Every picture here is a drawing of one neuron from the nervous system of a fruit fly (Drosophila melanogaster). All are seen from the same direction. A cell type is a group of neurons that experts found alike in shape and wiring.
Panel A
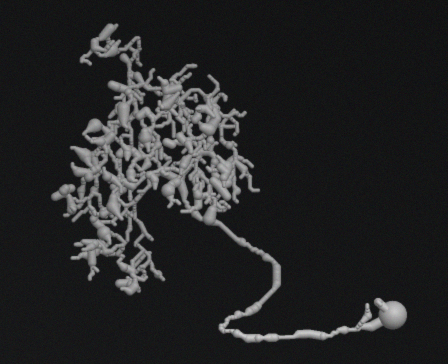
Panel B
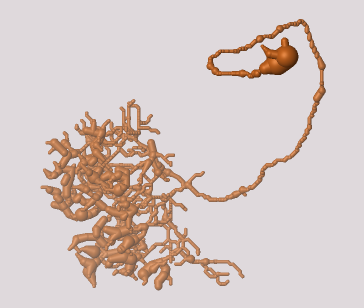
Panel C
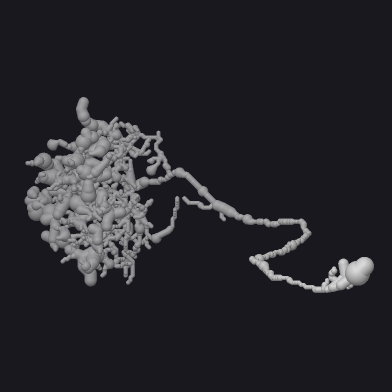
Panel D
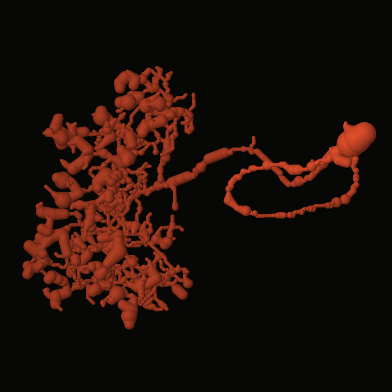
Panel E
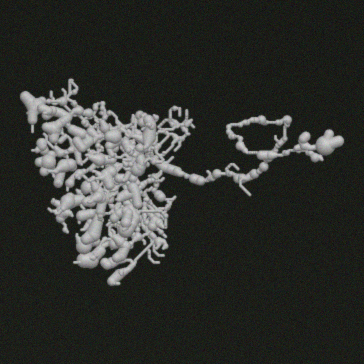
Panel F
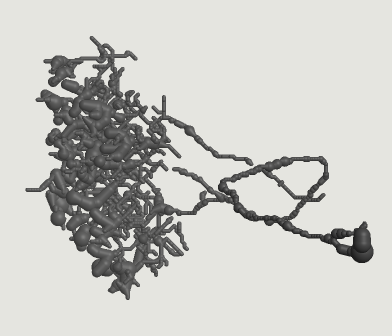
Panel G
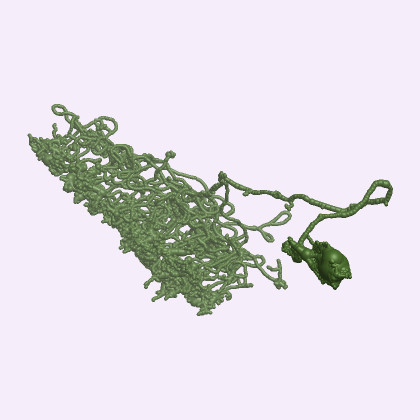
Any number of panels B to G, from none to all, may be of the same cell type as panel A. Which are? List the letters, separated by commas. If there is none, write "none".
B, C, D, E, F, G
